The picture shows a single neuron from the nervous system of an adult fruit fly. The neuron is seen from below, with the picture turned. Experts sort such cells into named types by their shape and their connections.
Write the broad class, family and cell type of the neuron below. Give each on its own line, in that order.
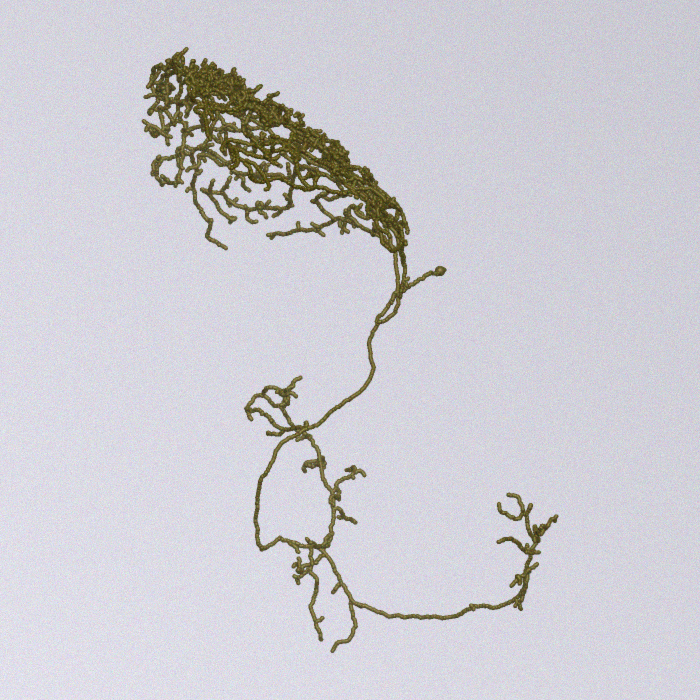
visual projection neuron
MeVP
MeVP49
